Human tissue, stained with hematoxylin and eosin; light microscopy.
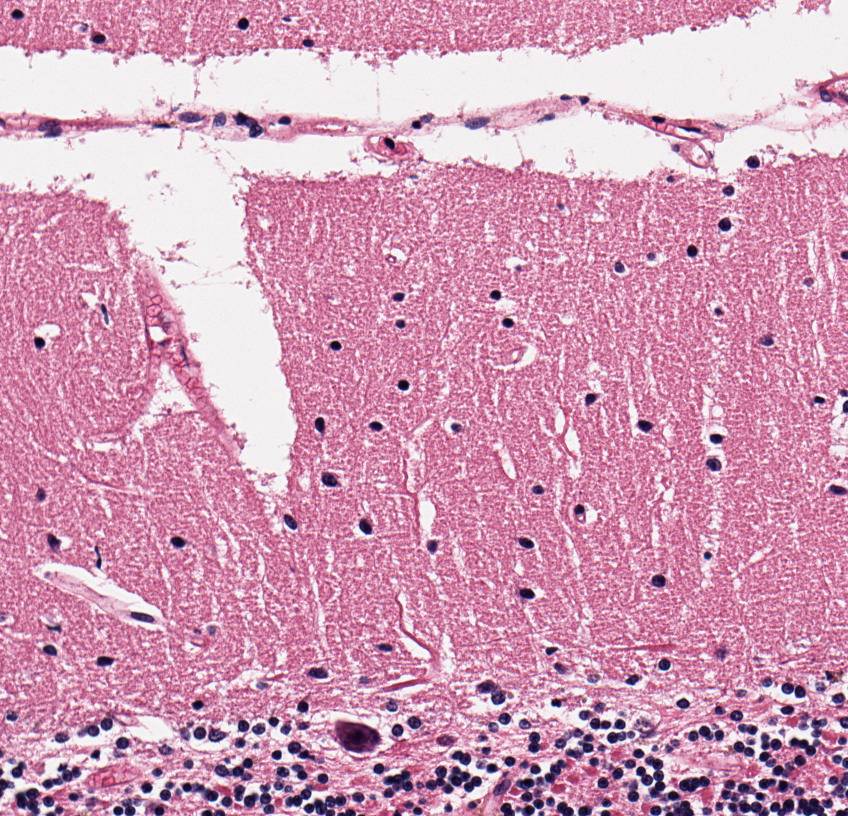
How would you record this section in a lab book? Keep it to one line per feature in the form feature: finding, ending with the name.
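Lower band: small round dark nuclei, scant cytoplasm, closely crowded
Single large neuron: Purkinje cell, plentiful purplish cytoplasm, upper border of dense band, bottom centre
Pale pink layer: fine vertical striations from top surface toward dense band
Scattered nuclei: small, dark, round, single, widely spaced in pale pink layer
Name: cerebellum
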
